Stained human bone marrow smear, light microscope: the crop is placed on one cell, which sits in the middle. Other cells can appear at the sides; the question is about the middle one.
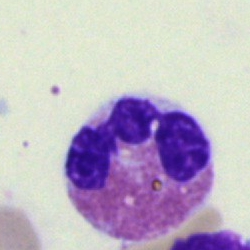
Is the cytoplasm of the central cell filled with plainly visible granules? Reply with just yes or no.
Yes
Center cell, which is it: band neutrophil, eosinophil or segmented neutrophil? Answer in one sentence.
As for the cell in the middle, it is an eosinophil.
